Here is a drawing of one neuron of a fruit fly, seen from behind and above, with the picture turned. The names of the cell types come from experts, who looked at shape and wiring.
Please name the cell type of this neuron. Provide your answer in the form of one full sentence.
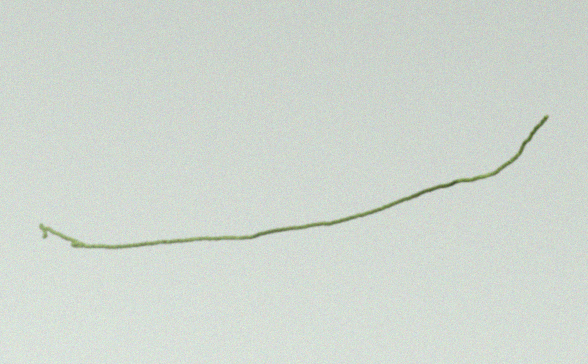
In terms of cell type, the neuron is LgAG1.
